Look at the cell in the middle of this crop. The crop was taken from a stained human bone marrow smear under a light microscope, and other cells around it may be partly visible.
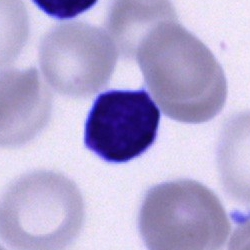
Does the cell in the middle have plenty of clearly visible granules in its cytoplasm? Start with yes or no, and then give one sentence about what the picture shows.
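No. No granules are visible over the cell.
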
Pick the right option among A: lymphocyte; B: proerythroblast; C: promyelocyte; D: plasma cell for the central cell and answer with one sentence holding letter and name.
The central cell in this crop is a lymphocyte, corresponding to option A, the correct option.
